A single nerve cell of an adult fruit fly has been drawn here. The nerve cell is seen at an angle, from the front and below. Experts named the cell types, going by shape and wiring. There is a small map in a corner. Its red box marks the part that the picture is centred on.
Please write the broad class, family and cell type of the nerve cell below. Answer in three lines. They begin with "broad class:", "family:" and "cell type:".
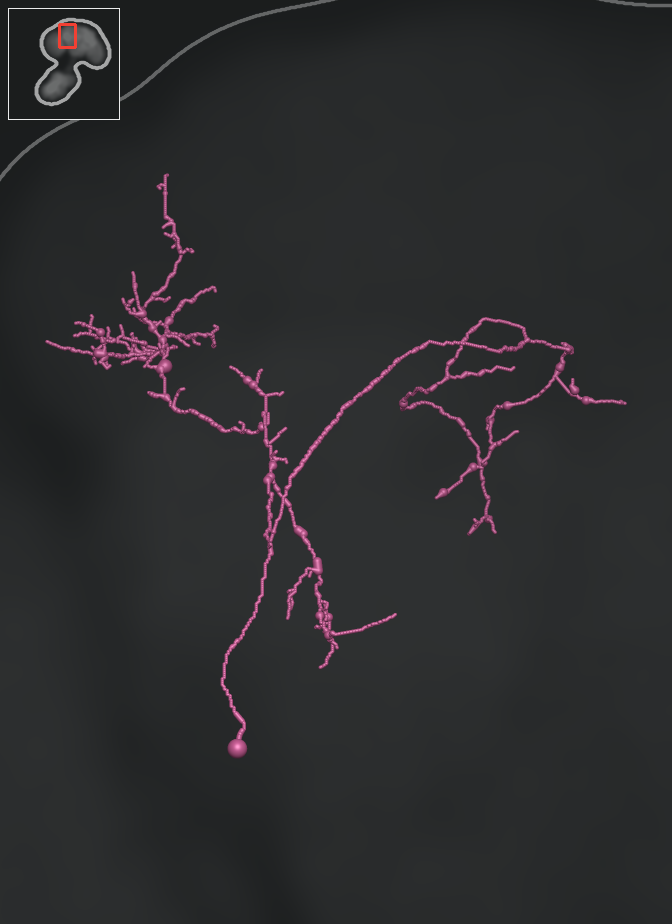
broad class: central-brain intrinsic neuron
family: hemilineage VLPl&p2_lateral
cell type: LHAV1a3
